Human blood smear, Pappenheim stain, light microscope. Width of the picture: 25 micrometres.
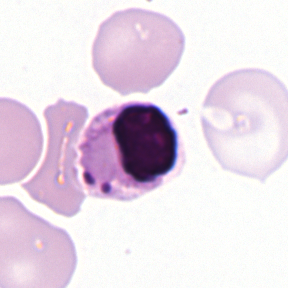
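Normoblast, stained peripheral blood smear. Nucleus a single mass, not divided into lobes; no nucleoli visible. Cytoplasm widest on the left side of the nucleus. Two dark purple round granules in the lower left cytoplasm.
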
